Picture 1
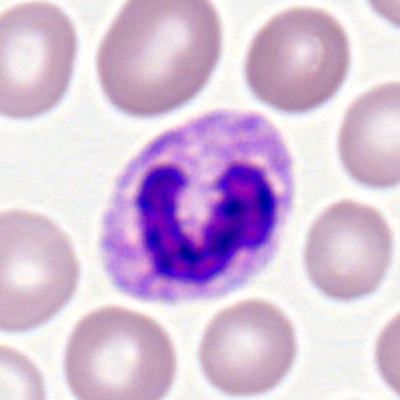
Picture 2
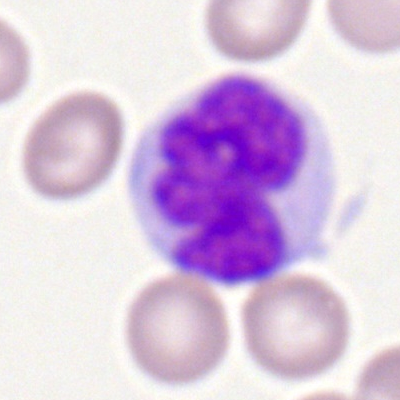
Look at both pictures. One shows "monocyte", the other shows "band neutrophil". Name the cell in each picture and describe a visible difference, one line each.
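Picture 1 – band neutrophil. Fine pinkish-violet granules are scattered through the cytoplasm.
Picture 2 – monocyte. No distinct granules can be seen in the cytoplasm.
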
